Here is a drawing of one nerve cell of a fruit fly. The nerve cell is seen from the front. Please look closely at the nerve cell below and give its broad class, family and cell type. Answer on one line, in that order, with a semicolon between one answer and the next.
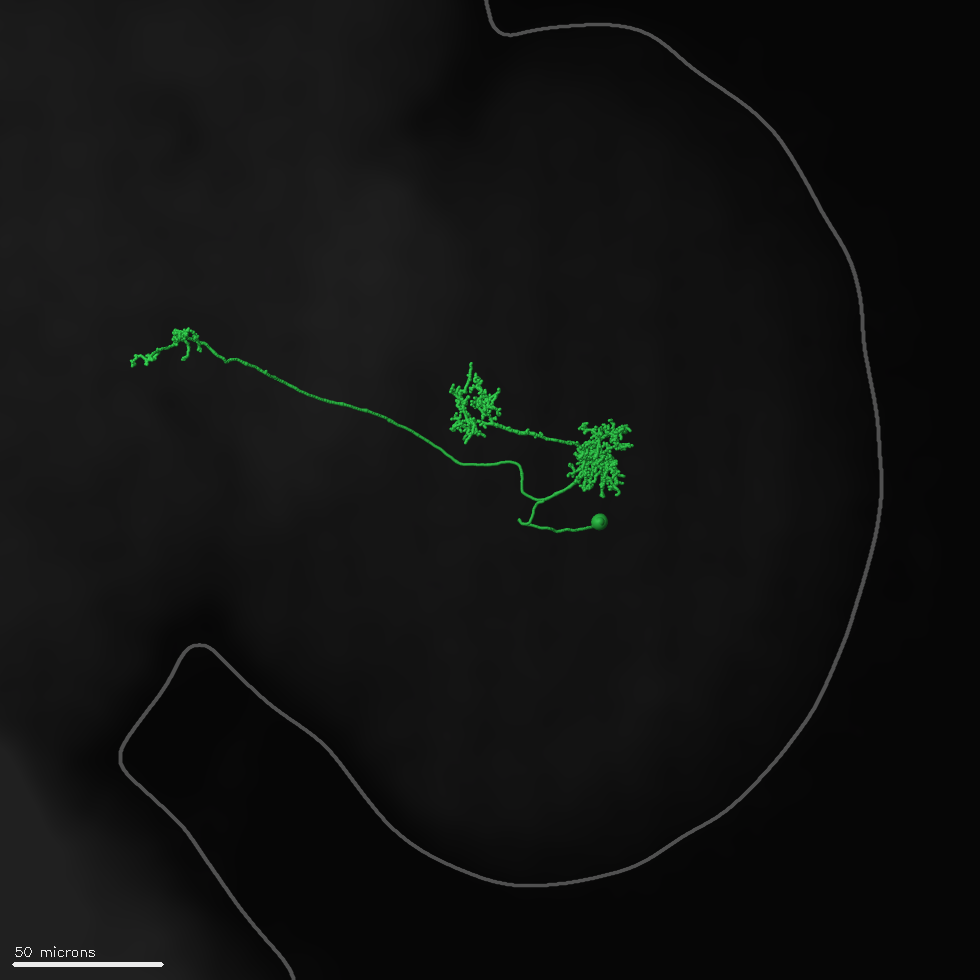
visual projection neuron; LLPC; LLPC1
